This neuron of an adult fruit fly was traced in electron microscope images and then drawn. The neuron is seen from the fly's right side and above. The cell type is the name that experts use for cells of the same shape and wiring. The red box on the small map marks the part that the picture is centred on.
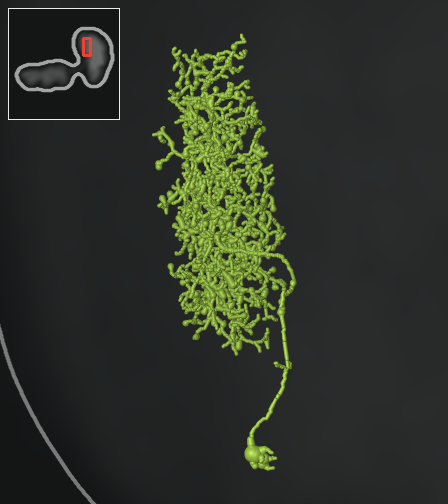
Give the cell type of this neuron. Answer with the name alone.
Li17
